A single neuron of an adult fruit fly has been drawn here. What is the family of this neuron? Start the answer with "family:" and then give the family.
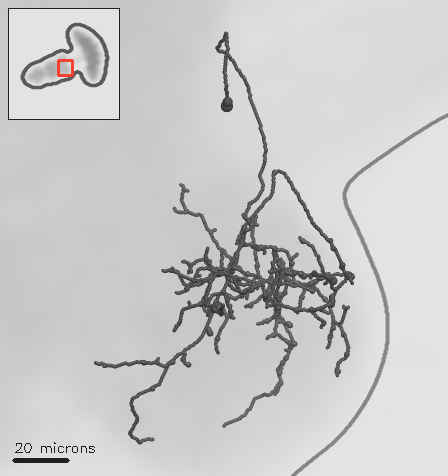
family: hemilineage 01A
